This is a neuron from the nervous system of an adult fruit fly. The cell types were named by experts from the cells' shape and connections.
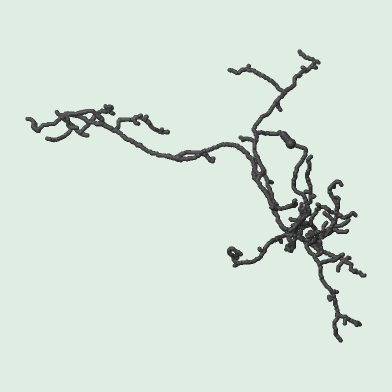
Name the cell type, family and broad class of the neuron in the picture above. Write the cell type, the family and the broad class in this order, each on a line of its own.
IN19A067
hemilineage 19A
nerve-cord intrinsic neuron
